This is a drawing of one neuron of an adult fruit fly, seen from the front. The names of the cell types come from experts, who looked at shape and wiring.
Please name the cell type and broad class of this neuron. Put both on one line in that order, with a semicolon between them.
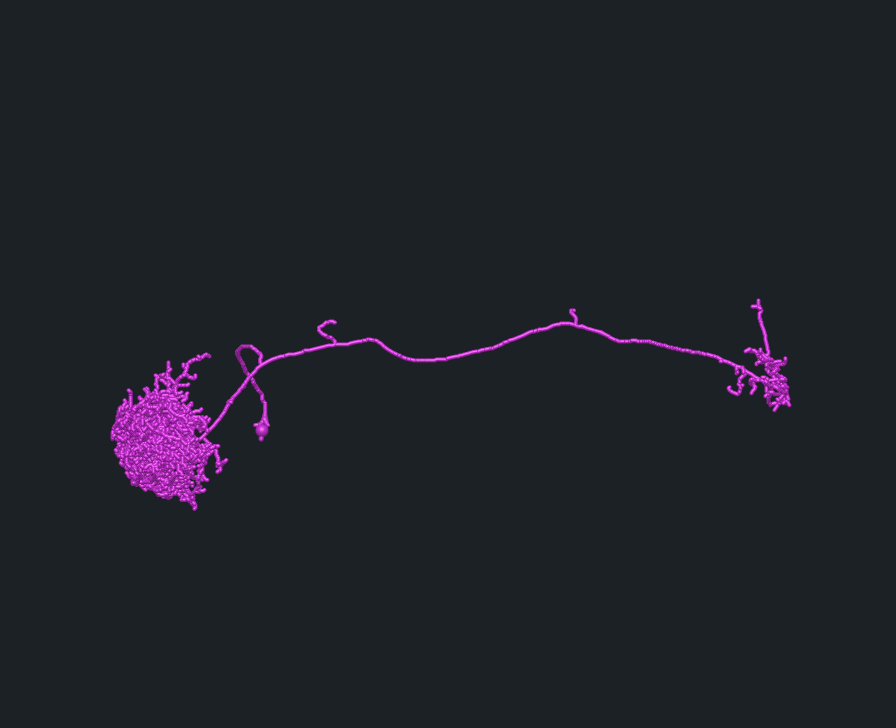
AVLP509; central-brain intrinsic neuron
